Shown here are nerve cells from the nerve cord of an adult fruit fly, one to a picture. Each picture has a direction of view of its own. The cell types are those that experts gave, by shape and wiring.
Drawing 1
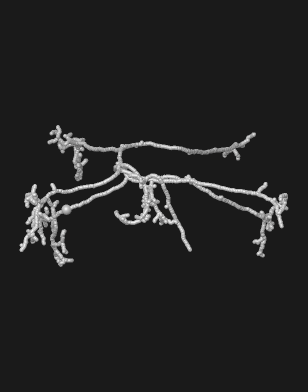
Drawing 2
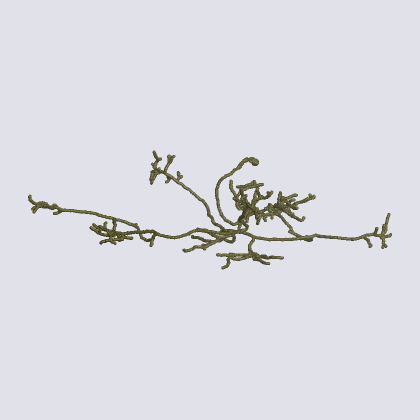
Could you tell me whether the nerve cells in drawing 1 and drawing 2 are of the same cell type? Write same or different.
different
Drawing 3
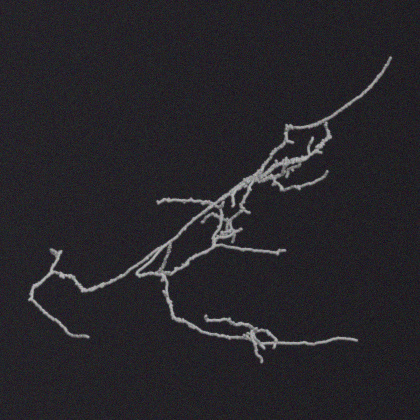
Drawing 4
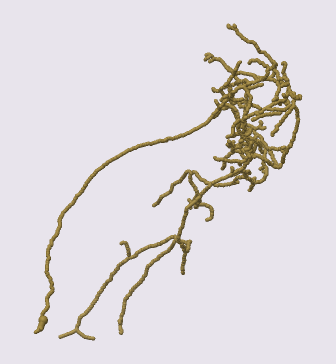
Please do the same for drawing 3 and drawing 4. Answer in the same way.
different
